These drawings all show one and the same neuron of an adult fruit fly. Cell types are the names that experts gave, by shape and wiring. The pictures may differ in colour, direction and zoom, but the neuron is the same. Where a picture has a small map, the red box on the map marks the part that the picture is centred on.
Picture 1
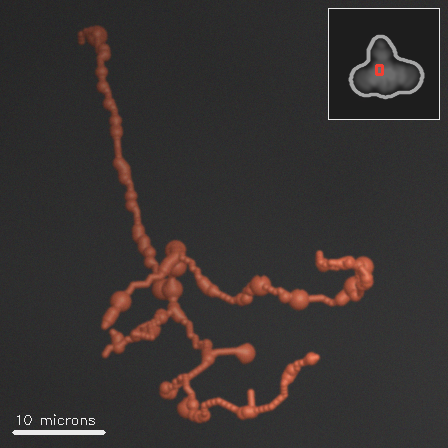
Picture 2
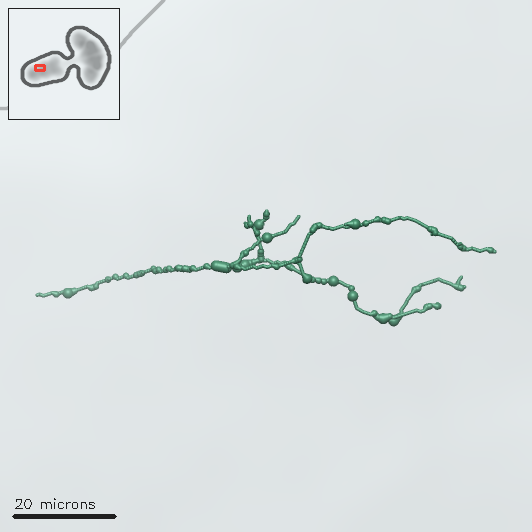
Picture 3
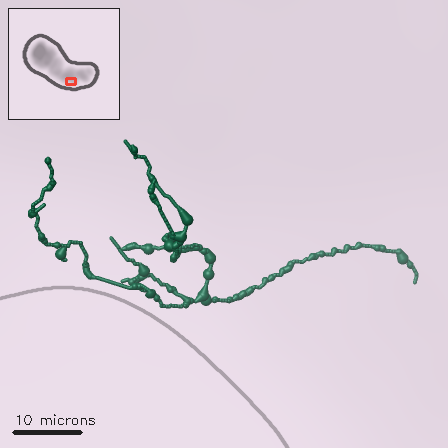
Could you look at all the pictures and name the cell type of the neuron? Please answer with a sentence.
The cell type is SNta29.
